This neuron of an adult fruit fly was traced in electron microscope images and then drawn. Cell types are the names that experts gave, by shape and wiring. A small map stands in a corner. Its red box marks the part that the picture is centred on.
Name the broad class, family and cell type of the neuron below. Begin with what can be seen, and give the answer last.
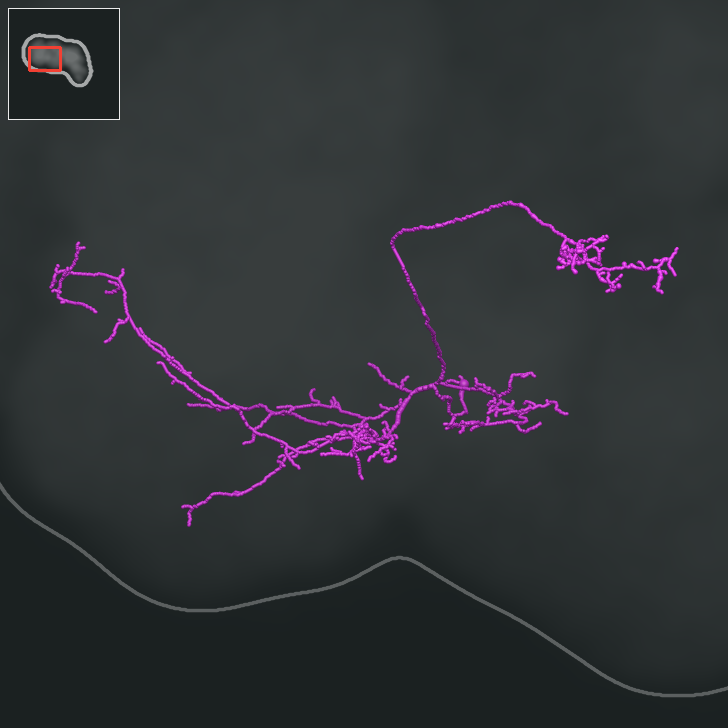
Dozens of branch ends can be seen. As drawn here it is wider than it is tall. Its broad class is central-brain intrinsic neuron. Its family is hemilineage DM5_central. It is of cell type IB070.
